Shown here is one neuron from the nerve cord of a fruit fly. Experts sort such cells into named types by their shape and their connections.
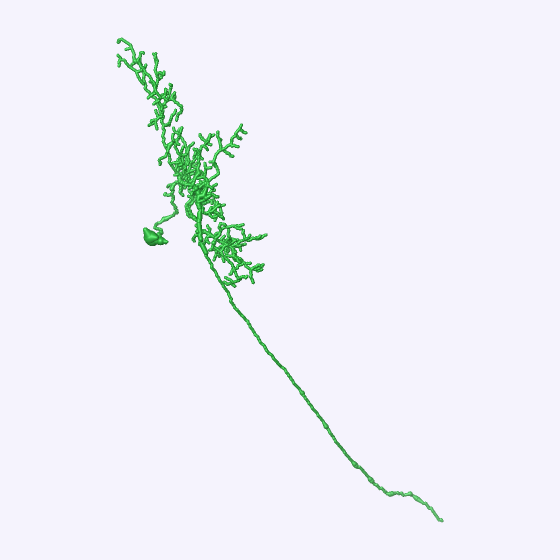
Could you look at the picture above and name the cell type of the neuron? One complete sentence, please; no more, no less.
It is as MNad01 that this neuron is typed.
